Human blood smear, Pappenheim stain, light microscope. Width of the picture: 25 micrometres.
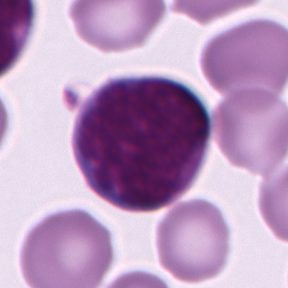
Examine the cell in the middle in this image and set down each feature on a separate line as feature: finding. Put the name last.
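Nucleus: round, about 11 micrometres across
Nuclear extent: fills almost the whole cell
Cytoplasm: very thin rim, bluish at the lower left edge
Vacuoles: none
Surface: small rounded bleb projecting at the upper left
Name: myeloblast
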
